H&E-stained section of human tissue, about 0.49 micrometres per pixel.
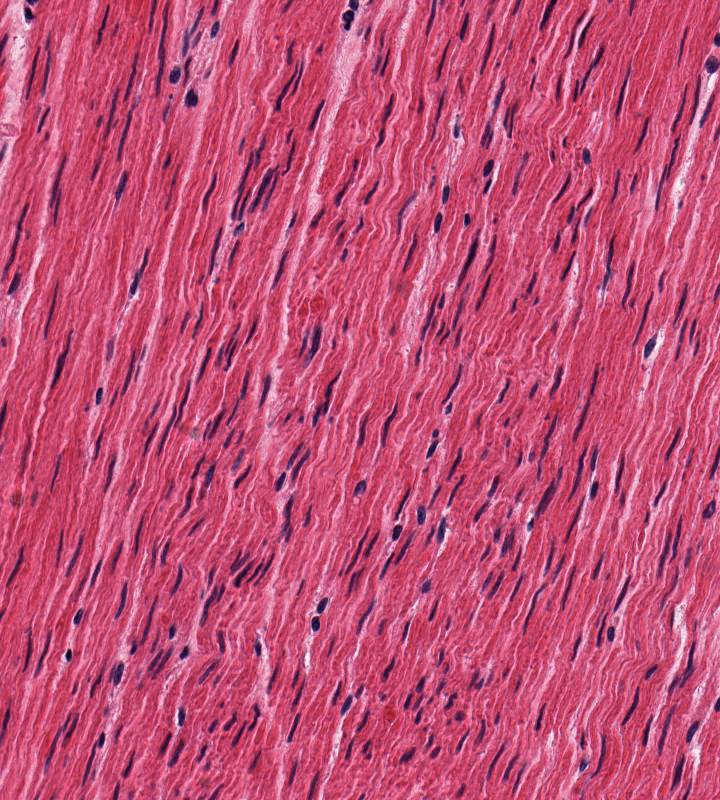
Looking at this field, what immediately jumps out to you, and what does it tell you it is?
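Smooth muscle. Fibres deep pink-red with eosin. Nuclei elongated, dark purple, long axes along the fibres.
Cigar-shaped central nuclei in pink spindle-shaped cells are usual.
Nuclei single, scattered fairly evenly over the whole field.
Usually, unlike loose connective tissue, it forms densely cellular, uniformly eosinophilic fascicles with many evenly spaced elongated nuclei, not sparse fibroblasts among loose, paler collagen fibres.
Narrow pale clefts run between fibre groups, parallel to fibre direction.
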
